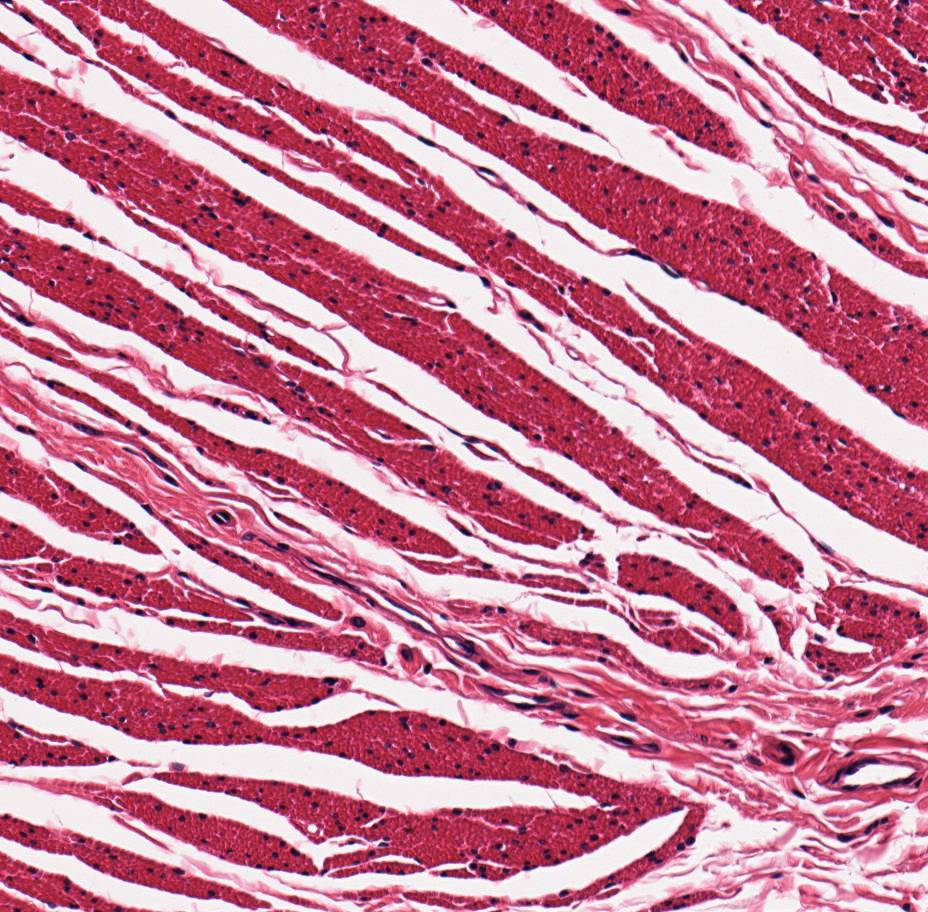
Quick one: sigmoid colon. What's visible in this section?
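Long, parallel bands of muscle fibres cross most of the field diagonally, from the upper left toward the lower right. The fibre cytoplasm is a deep red-pink with a finely granular texture. Small, dark, oval nuclei are scattered along the length of the fibre bands. Through the lower middle and lower right runs a strip of loose, wavy, pale pink connective tissue containing spindle-shaped nuclei.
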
